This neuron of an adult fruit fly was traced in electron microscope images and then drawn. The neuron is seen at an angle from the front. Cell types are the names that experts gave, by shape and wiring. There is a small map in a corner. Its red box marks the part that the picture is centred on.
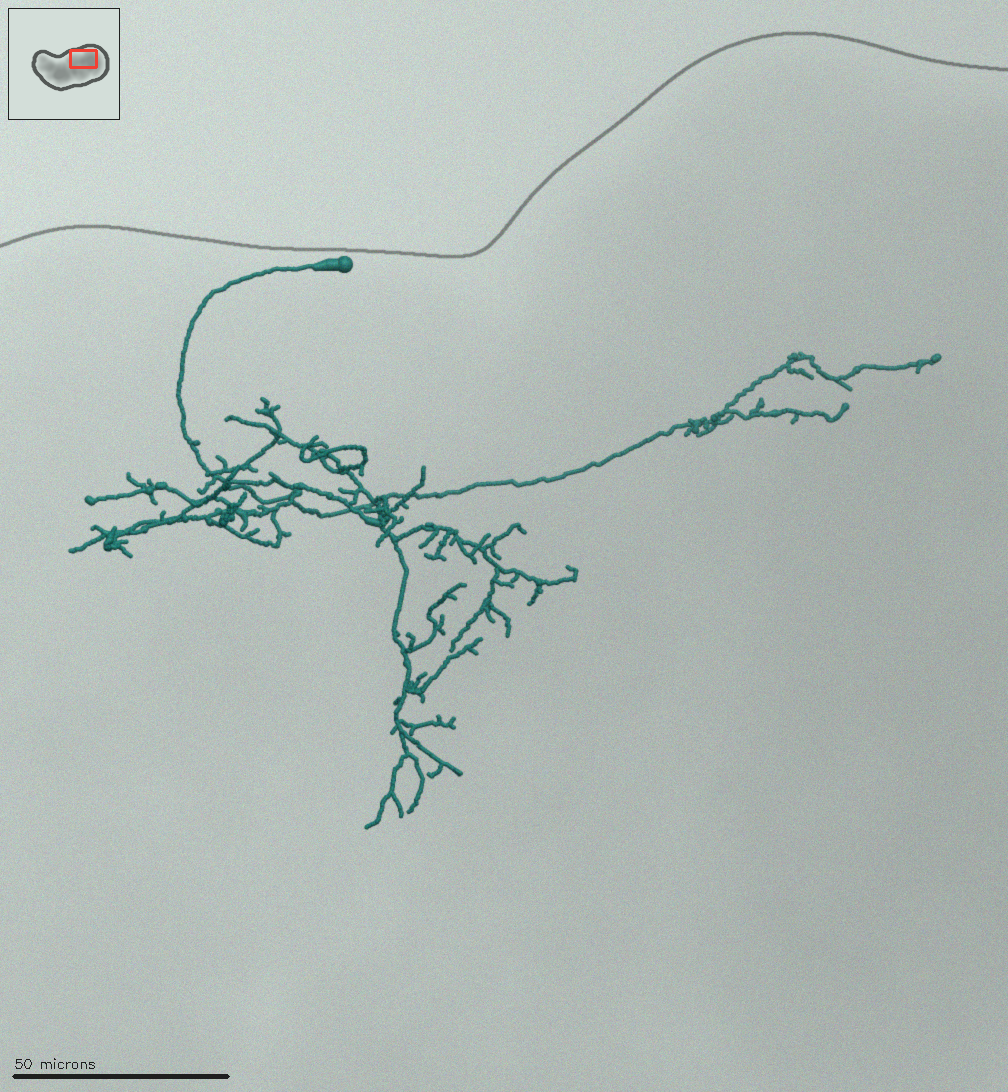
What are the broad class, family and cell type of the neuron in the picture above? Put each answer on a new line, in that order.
central-brain intrinsic neuron
hemilineage SMPp&v1_posterior
SMP448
